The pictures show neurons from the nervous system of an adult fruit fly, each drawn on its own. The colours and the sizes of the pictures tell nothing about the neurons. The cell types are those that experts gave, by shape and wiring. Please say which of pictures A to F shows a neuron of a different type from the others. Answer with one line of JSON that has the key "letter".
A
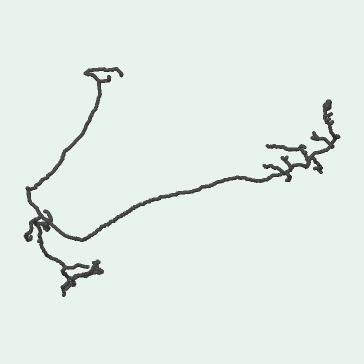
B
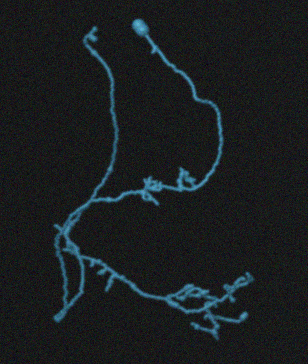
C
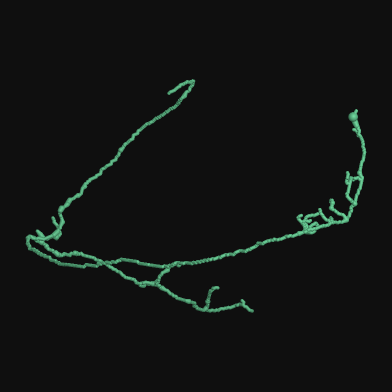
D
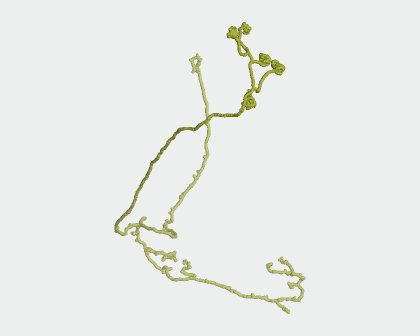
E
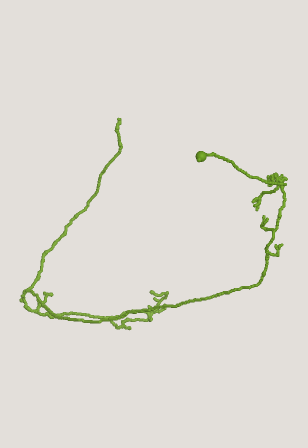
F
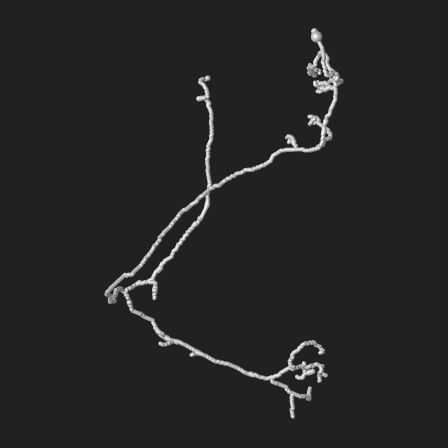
{"letter": "C"}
